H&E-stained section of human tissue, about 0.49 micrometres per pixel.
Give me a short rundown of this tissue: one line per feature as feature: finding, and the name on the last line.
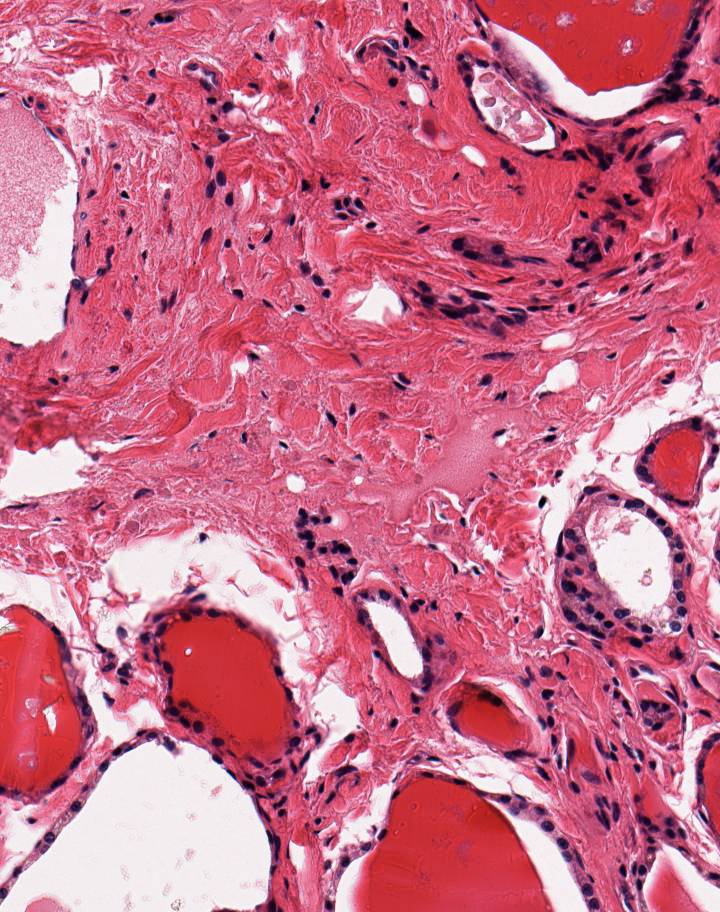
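Follicles: mostly round to oval
Colloid: homogeneous, deep red, filling most follicles
Lining: single layer, flattened to low cuboidal
Nuclei: small, dark, round
Upper left edge: large structure, paler finely granular pink material, not deep red colloid
Name: thyroid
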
